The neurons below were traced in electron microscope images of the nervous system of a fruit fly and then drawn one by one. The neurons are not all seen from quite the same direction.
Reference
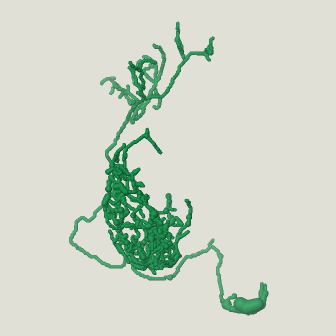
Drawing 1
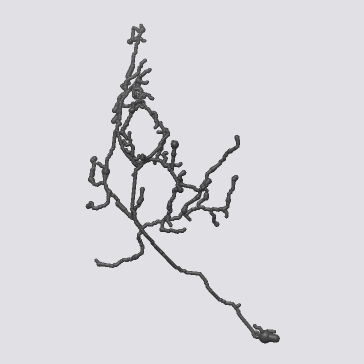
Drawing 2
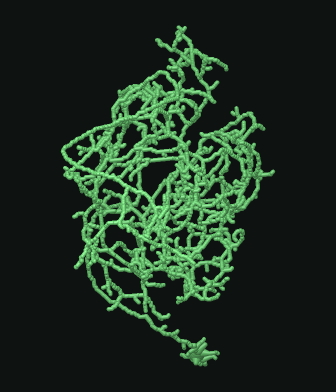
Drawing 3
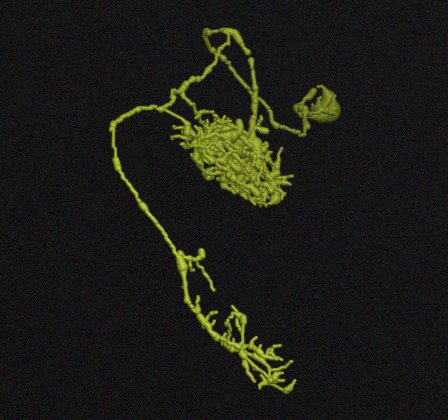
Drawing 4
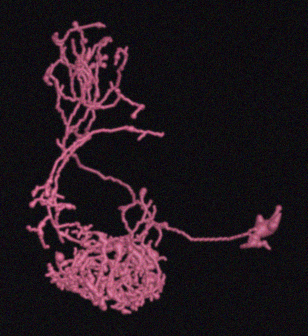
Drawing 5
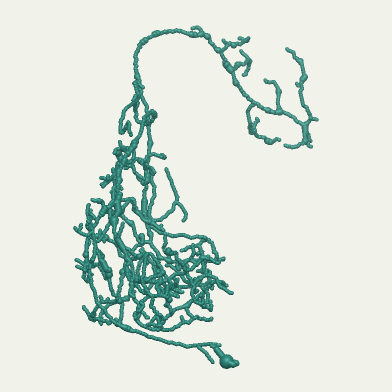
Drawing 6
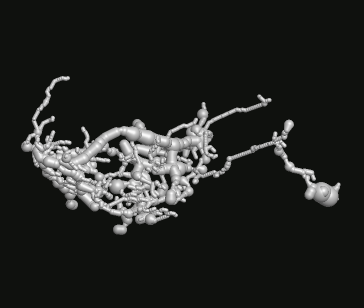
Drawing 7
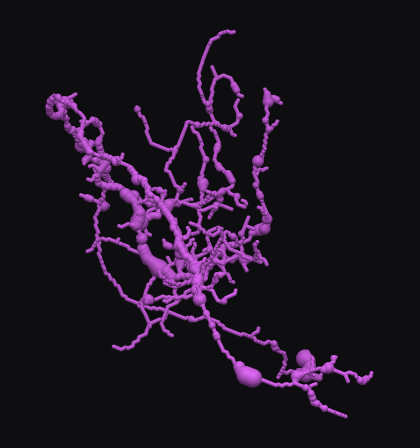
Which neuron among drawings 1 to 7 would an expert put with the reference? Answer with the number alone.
4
